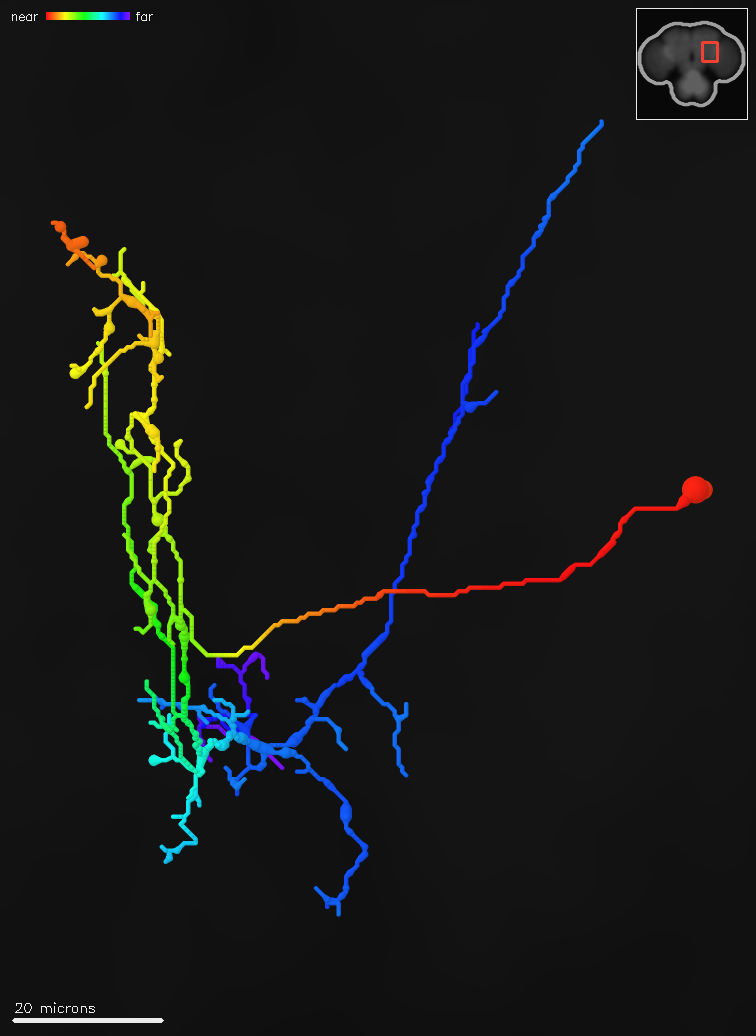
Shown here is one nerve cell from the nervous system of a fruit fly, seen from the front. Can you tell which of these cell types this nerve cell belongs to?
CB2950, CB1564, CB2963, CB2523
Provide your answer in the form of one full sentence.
The cell type that fits this nerve cell is CB2950.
